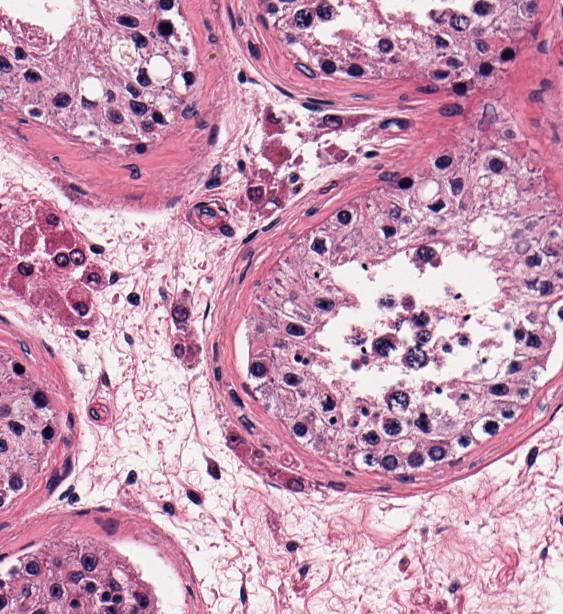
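Testis: several rounded tubules in cross section, the largest at right centre, others partly seen at the corners and left edge. Each tubule ringed by a thick band of pink, glassy-looking connective tissue. Flattened, spindle-shaped dark nuclei within this band, parallel to its curve. Clusters of Leydig cells, with abundant pink cytoplasm and round nuclei, between tubules at left edge and near top centre.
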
